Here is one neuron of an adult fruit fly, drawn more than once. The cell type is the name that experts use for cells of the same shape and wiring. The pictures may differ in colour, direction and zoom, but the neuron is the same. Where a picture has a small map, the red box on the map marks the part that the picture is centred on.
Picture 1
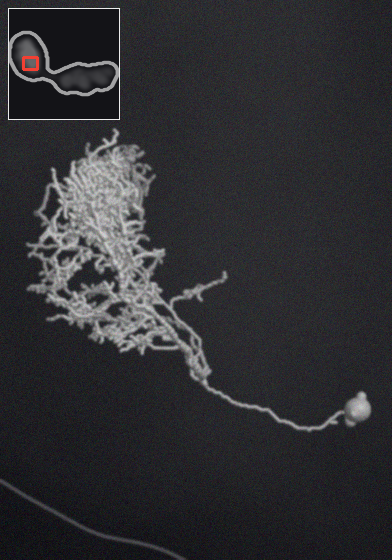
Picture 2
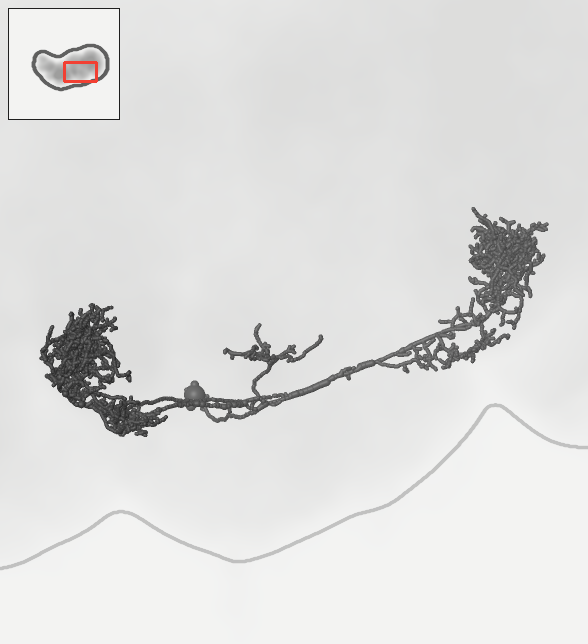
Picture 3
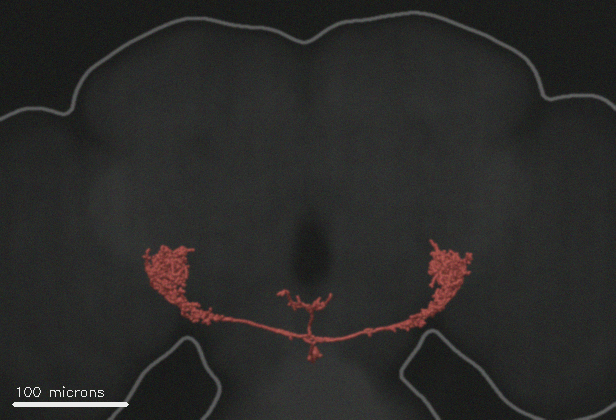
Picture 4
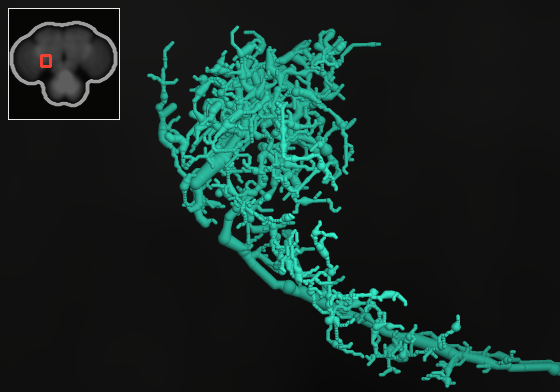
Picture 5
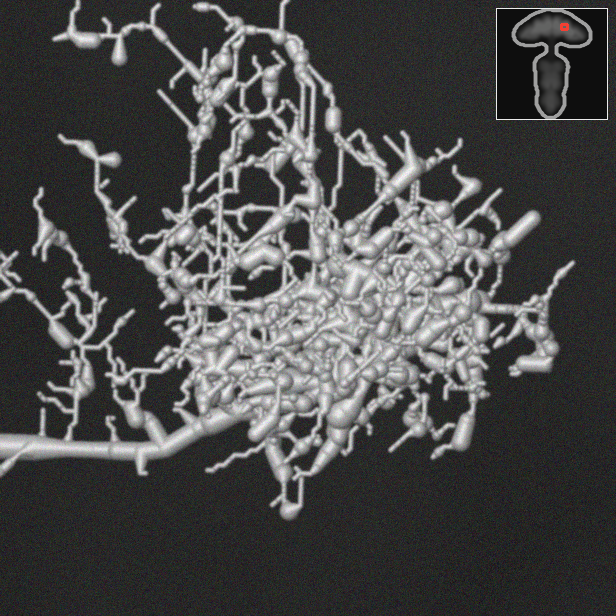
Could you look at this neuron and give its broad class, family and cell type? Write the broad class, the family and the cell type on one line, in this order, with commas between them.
central-brain intrinsic neuron, hemilineage LB0, WED185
